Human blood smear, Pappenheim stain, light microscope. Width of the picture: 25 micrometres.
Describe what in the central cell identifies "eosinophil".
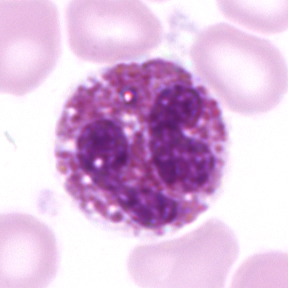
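In this eosinophil, I'd say the granules fit: coarse and reddish-orange, they pack the cytoplasm right out to the cell edge.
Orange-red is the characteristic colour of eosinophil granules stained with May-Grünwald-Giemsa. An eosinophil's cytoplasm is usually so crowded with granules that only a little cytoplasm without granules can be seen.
The nucleus fits less well, being split into more than two separate lobes.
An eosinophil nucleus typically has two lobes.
Its chromatin is dense and stains dark purple.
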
